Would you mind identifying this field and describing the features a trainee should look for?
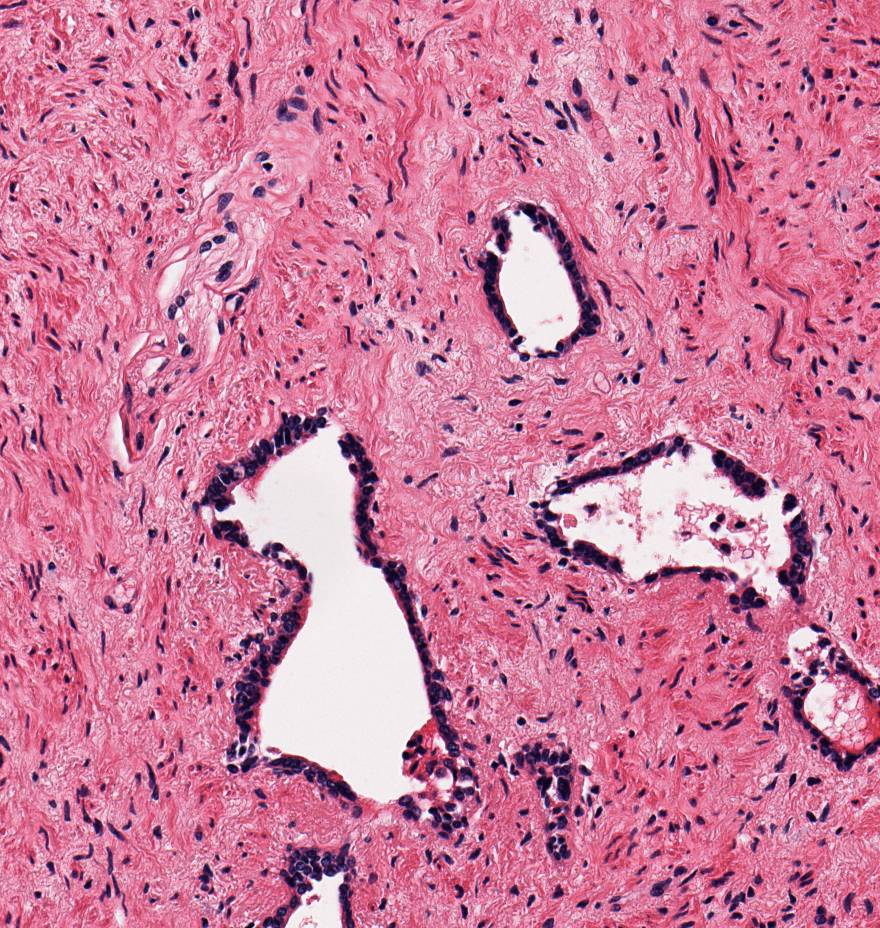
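Fibromuscular stroma predominates in the field. Its pink, collagenous matrix carries many scattered spindle-shaped nuclei, and its wavy fibres run in varied directions rather than one.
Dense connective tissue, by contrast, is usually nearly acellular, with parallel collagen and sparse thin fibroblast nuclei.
Small gland profiles lie scattered and well apart within the abundant stroma.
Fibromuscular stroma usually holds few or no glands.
The largest gland, at centre-left, has an angular outline around a wide, empty lumen.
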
